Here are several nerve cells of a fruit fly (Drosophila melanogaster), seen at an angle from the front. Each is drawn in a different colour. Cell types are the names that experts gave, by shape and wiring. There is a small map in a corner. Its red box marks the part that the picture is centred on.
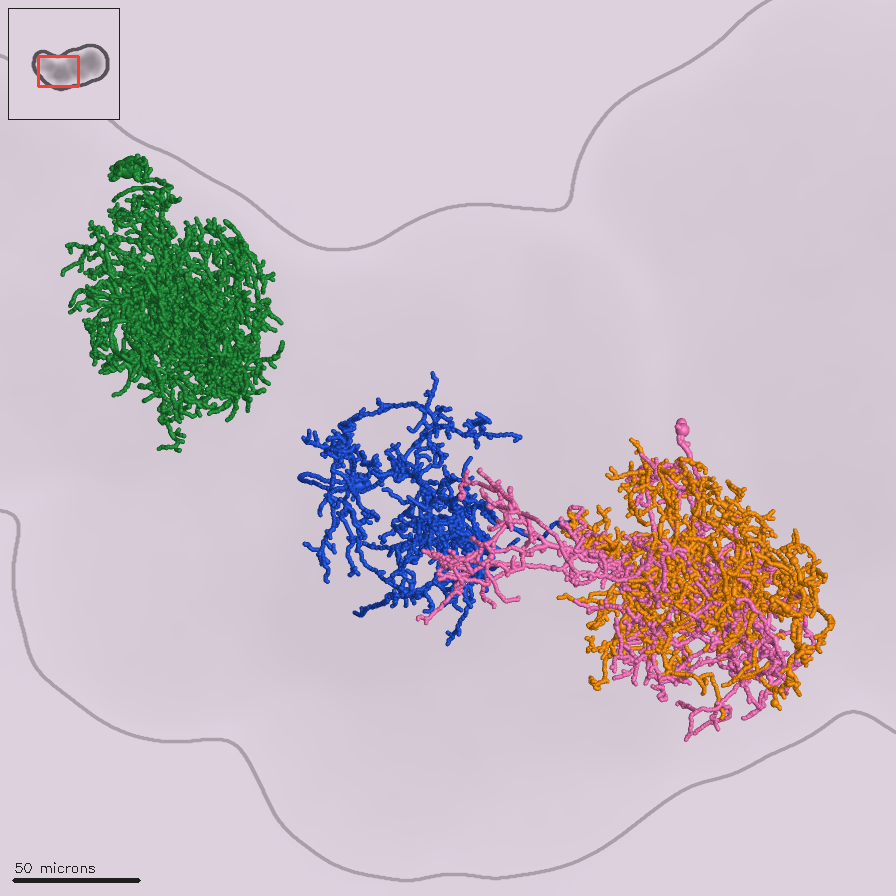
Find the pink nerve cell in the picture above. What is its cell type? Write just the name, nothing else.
IN21A020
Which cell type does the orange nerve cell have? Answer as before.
IN21A010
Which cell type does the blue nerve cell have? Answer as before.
IN21A022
